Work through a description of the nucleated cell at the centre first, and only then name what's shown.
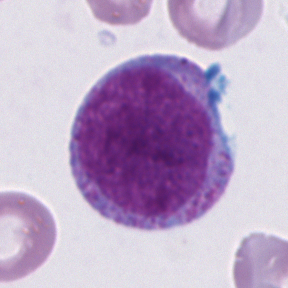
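Looking at the cytoplasm first, it forms a narrow blue rim, and the rim is widest at the lower right. Within it I can make out fine purple dots. Along the upper right edge, small deep-blue blebs project outward. I'd name this cell a promyelocyte.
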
